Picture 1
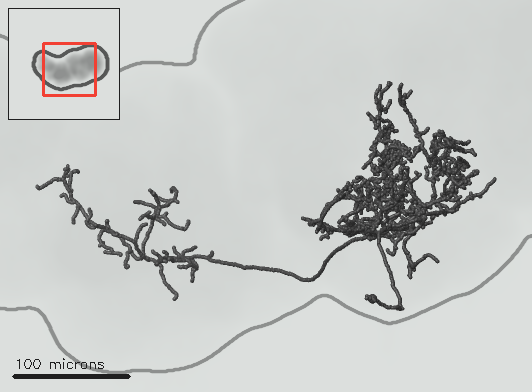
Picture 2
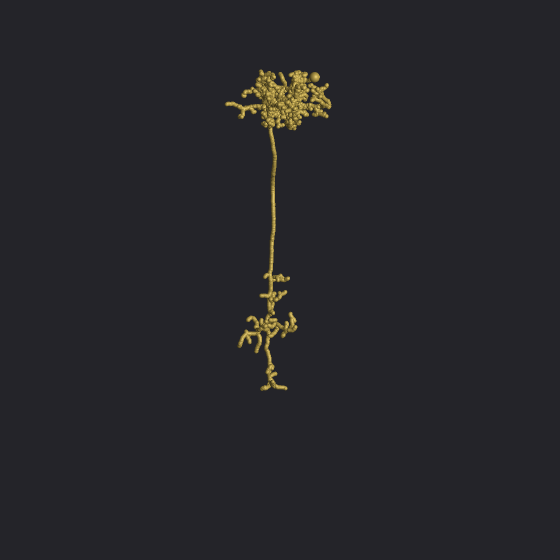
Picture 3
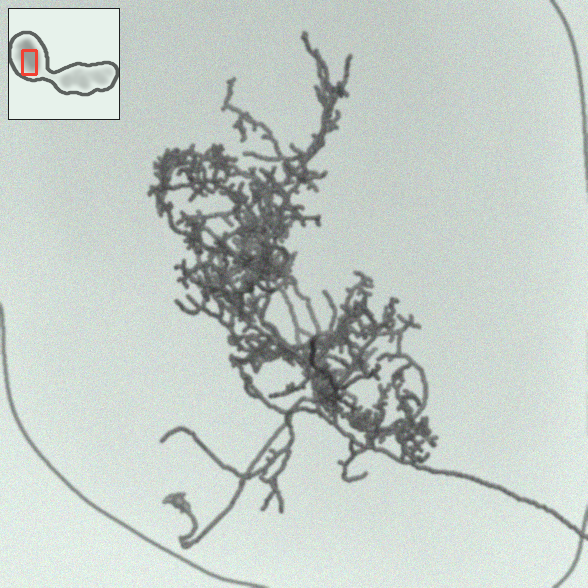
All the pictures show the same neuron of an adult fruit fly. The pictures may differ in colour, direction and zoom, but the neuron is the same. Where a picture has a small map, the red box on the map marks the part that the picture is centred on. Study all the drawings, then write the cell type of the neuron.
DNge099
